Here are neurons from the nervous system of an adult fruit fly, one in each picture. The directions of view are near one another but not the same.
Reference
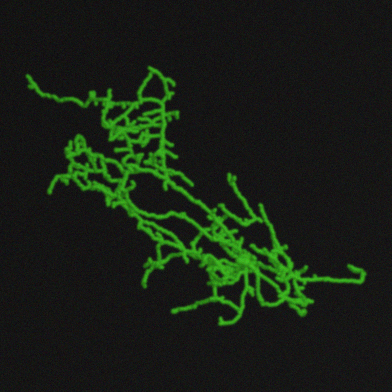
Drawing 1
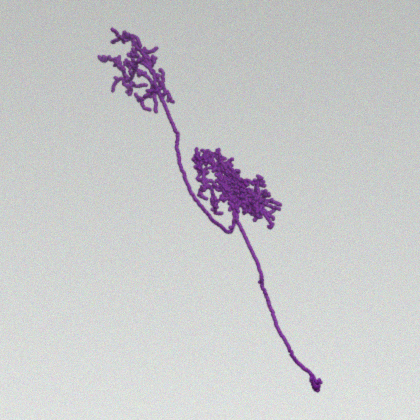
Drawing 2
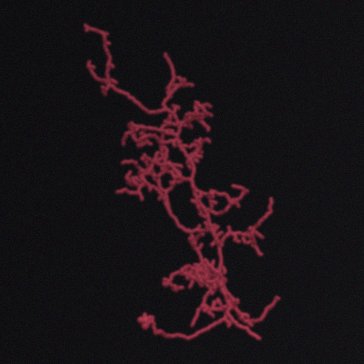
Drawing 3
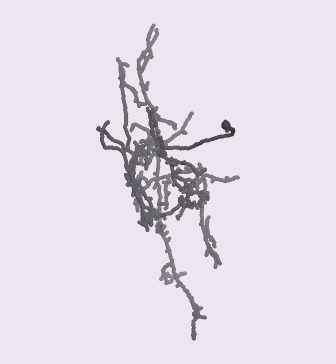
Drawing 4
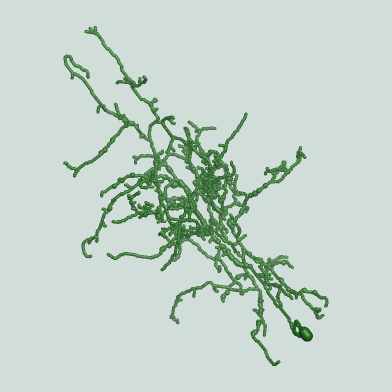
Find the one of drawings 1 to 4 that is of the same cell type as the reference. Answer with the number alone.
2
